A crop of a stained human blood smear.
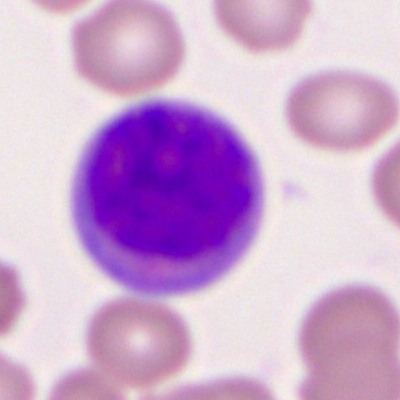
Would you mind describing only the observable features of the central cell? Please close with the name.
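Start with the outline: it is round and smooth, and the surface has no projections. The chromatin stains dark purple, with uneven lighter patches across it. Now look at the cytoplasm: no granules are visible in it. This cell is a myeloblast.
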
